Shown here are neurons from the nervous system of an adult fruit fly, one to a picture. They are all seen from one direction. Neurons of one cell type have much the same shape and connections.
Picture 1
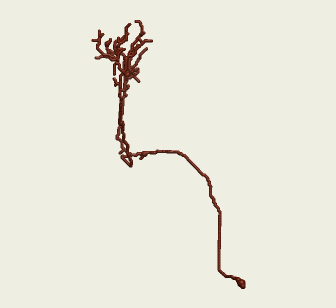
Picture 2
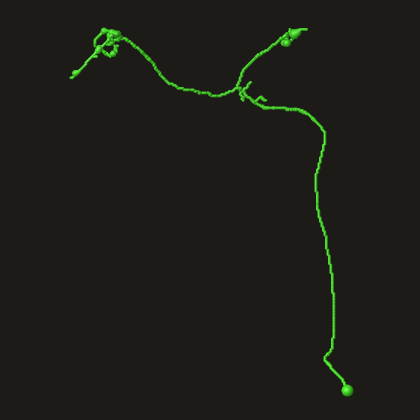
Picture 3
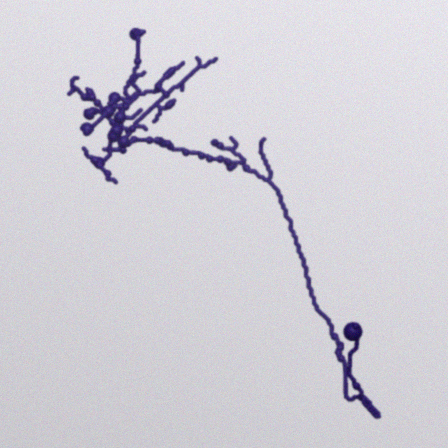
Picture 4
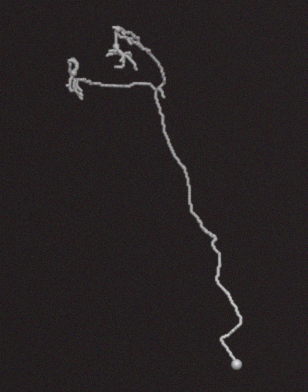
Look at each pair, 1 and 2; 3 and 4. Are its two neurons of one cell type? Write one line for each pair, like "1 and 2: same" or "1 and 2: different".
1 and 2: different
3 and 4: same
